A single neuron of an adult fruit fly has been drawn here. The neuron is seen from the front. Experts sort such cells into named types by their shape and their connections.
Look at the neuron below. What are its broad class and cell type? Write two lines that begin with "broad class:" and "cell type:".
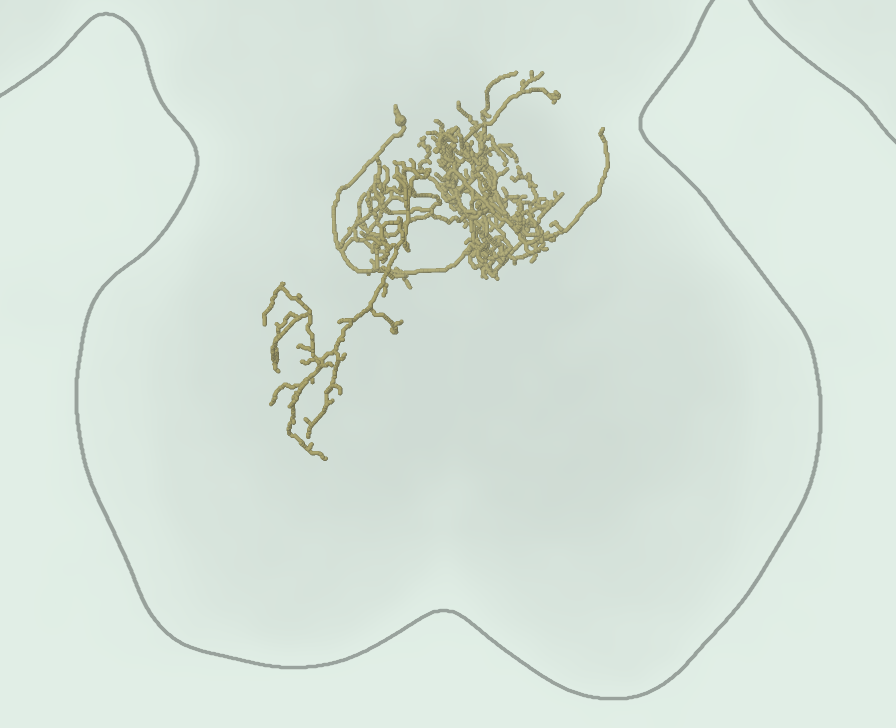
broad class: nerve-cord intrinsic neuron
cell type: INXXX269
